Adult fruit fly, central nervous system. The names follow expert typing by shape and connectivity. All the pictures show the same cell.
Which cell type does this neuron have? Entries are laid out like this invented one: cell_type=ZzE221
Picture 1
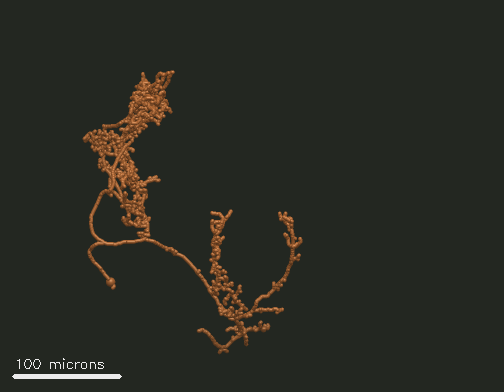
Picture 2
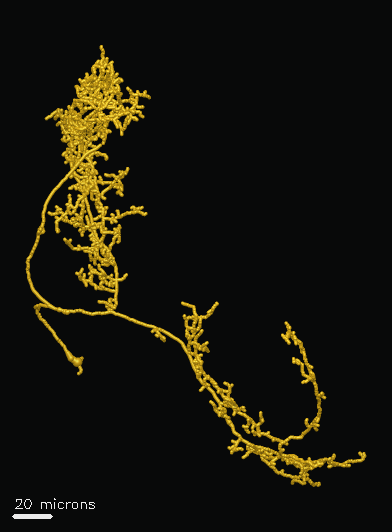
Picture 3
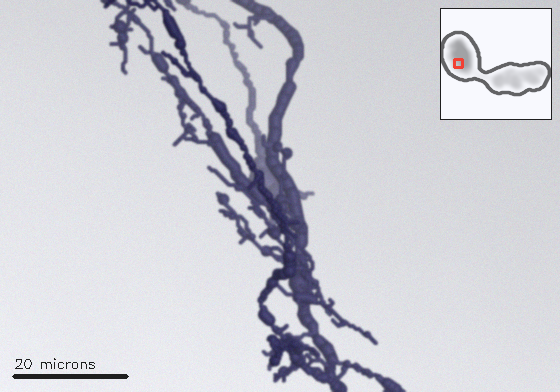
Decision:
cell_type=SIP025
